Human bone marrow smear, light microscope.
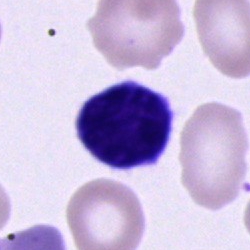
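Lymphocyte at the centre of a stained human bone marrow smear. Checking each feature in turn, little or no cytoplasm shows around the nucleus. Next, the chromatin is dense and stains very dark purple. The nucleus shows no nucleoli. Last, no granules are visible anywhere in the cell.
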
